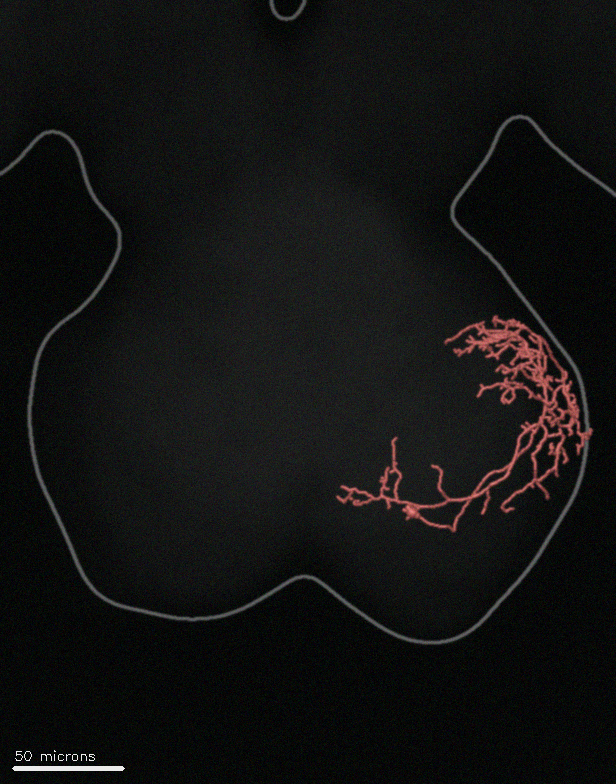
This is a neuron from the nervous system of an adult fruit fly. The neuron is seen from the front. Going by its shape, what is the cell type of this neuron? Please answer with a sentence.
The cell type is IN13A041.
